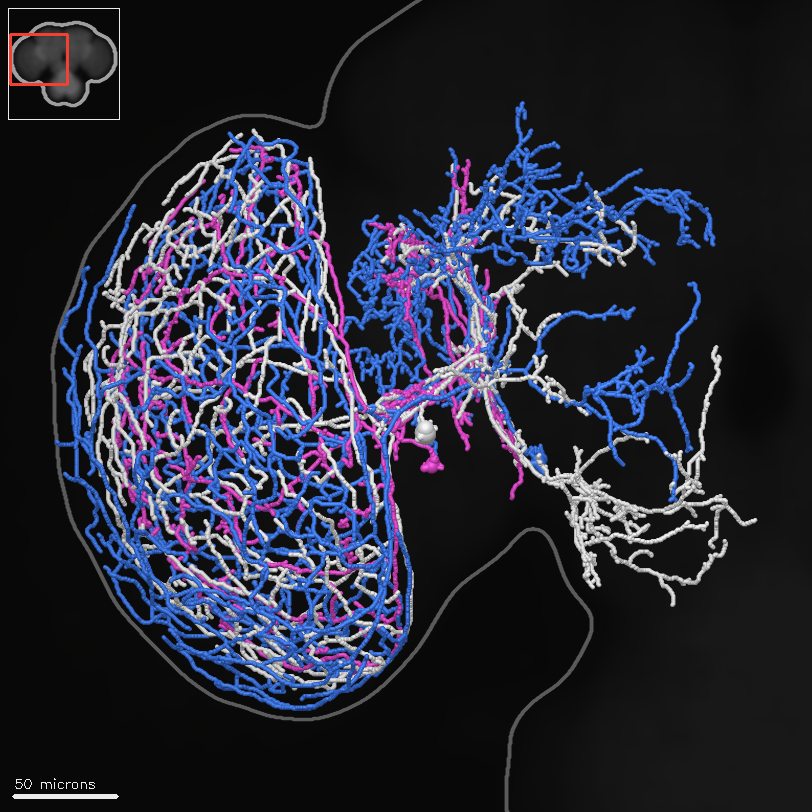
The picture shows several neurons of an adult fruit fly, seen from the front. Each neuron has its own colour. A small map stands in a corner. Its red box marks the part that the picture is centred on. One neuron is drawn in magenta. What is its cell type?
MeVC22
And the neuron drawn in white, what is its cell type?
aMe17c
